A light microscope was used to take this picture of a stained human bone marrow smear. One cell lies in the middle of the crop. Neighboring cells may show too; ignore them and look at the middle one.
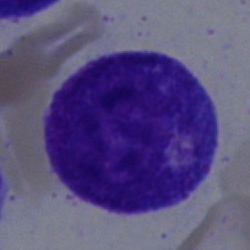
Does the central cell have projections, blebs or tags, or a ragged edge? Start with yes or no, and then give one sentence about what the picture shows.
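No. The cell has a round, smooth outline.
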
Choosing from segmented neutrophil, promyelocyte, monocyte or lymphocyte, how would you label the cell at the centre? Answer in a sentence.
Where the crop is centred, there is a promyelocyte.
